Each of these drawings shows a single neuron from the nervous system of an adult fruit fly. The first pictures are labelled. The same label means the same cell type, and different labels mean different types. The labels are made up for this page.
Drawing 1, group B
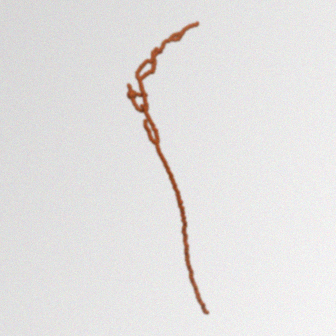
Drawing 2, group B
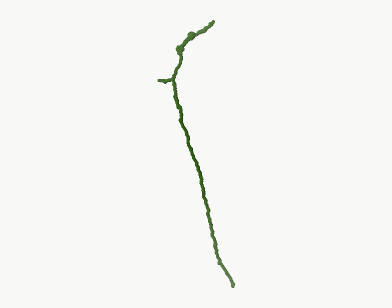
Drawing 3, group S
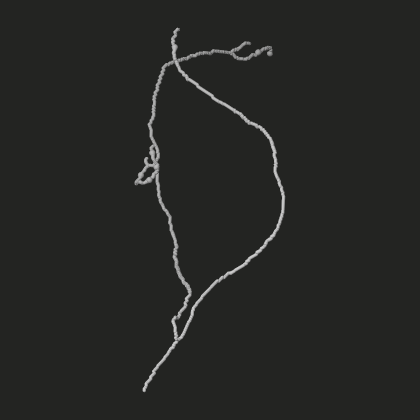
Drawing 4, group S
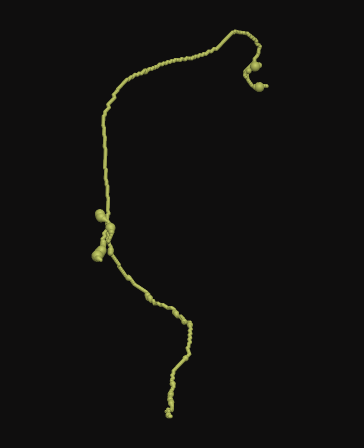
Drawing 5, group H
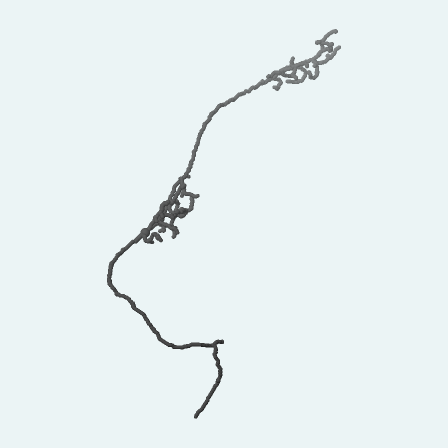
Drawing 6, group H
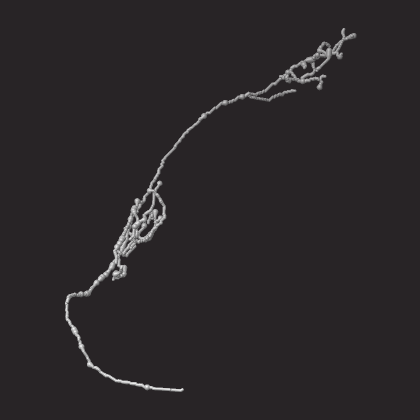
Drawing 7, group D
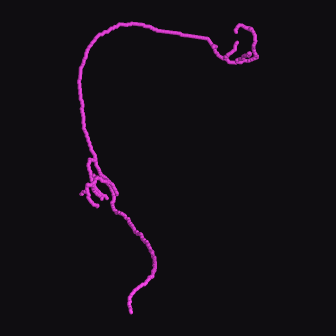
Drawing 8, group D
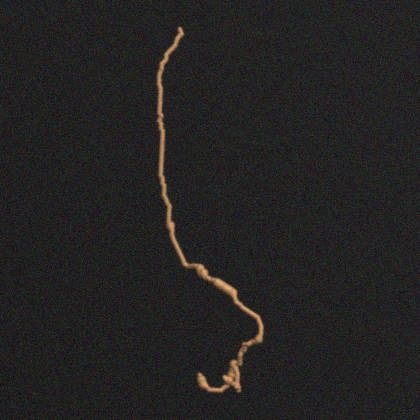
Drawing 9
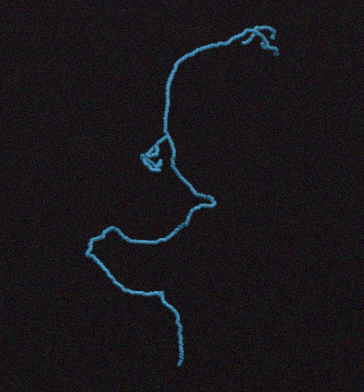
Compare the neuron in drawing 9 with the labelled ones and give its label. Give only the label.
group S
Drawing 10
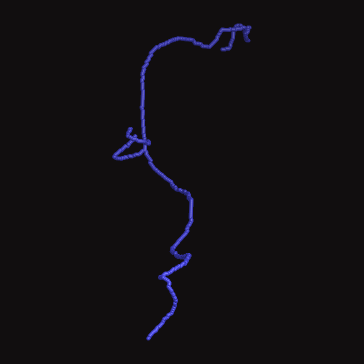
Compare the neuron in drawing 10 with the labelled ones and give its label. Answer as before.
group S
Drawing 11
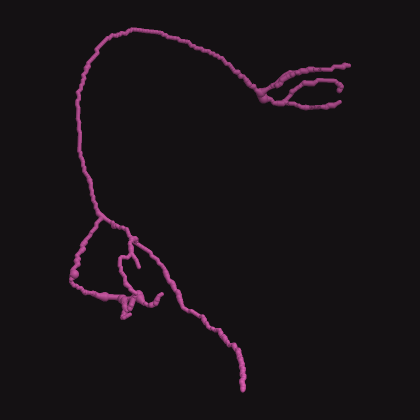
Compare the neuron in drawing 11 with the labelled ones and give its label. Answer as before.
group D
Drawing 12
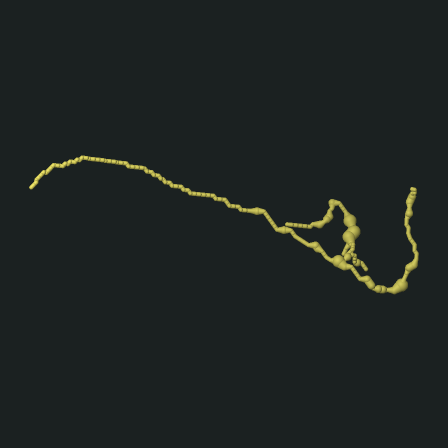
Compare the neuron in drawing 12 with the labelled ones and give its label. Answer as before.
group D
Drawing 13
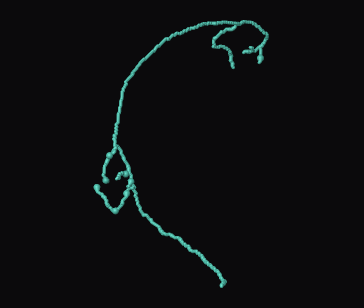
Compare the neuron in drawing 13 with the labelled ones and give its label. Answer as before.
group S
